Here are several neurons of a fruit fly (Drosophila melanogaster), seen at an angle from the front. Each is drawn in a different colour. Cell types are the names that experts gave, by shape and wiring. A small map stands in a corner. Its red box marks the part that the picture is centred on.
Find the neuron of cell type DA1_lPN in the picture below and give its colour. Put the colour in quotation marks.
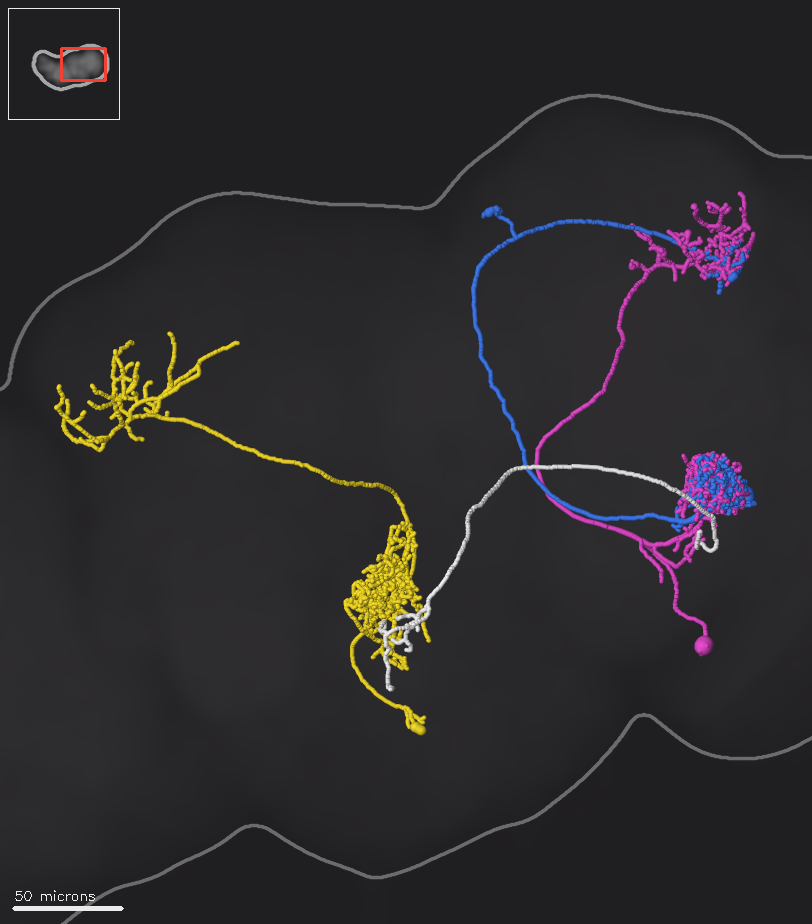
"blue"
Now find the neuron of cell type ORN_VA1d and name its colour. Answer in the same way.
"white"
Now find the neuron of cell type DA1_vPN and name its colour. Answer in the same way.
"magenta"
